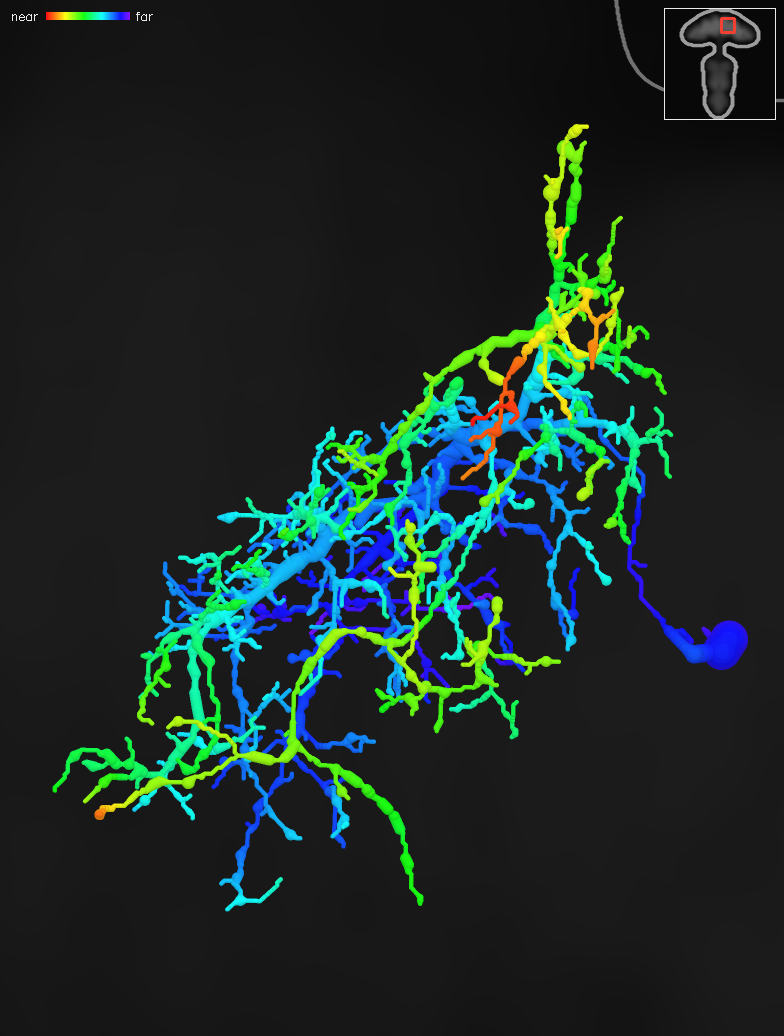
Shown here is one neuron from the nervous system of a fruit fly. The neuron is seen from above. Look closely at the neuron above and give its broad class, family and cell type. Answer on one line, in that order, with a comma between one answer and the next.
central-brain intrinsic neuron, hemilineage WEDa1, SAD111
